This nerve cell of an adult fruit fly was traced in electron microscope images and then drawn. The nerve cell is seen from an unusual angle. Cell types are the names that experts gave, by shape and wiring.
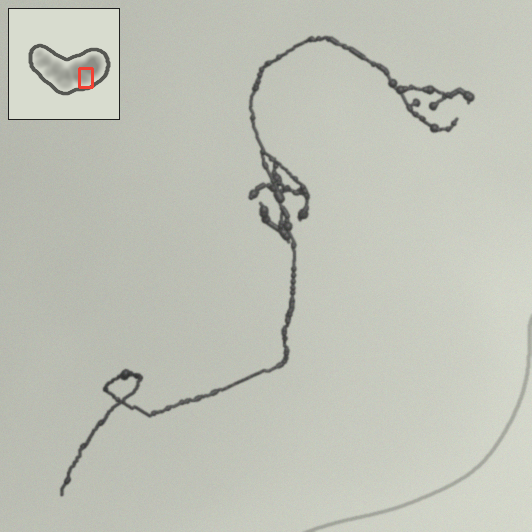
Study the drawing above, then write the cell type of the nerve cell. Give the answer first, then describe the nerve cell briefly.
It is of cell type ORN_VM7d. Its broad class is sensory neuron entering the brain. No cell body is drawn. In this view it is about as wide as it is tall.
